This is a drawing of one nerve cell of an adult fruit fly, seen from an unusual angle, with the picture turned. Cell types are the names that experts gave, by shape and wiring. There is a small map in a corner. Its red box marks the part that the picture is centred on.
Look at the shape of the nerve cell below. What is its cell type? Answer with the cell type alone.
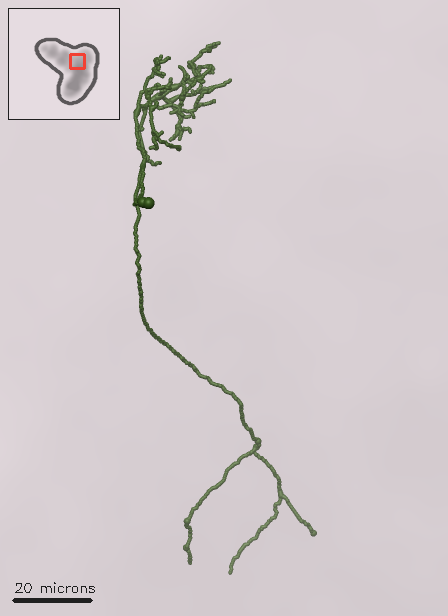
LPT100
